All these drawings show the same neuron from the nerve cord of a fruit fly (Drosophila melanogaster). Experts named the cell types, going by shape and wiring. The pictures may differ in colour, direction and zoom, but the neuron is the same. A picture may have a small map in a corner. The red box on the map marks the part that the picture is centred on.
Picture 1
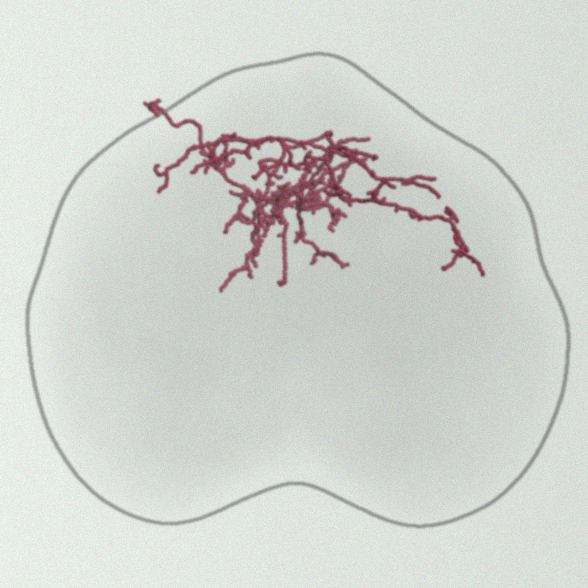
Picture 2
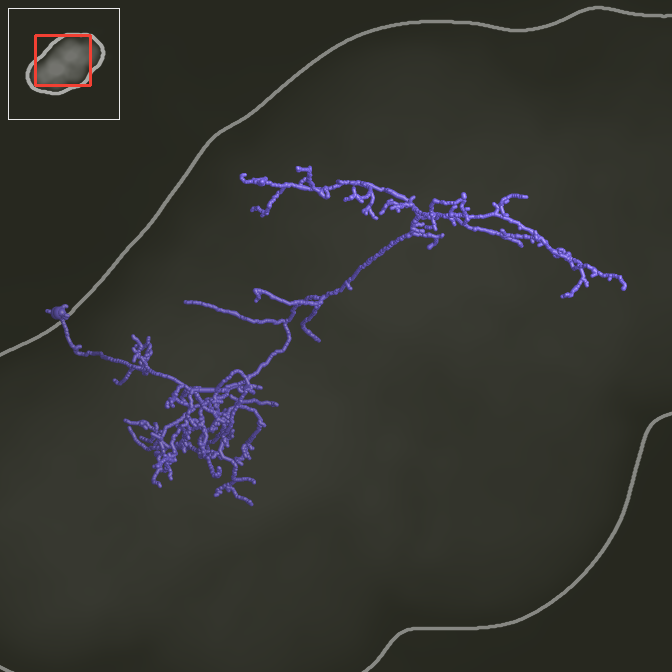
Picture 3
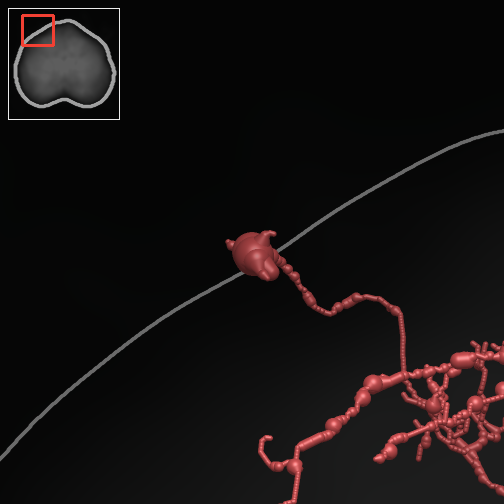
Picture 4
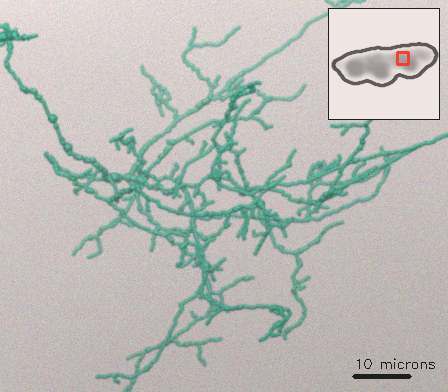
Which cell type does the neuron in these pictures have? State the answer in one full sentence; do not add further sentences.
The cell type to which this neuron belongs is IN18B042.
